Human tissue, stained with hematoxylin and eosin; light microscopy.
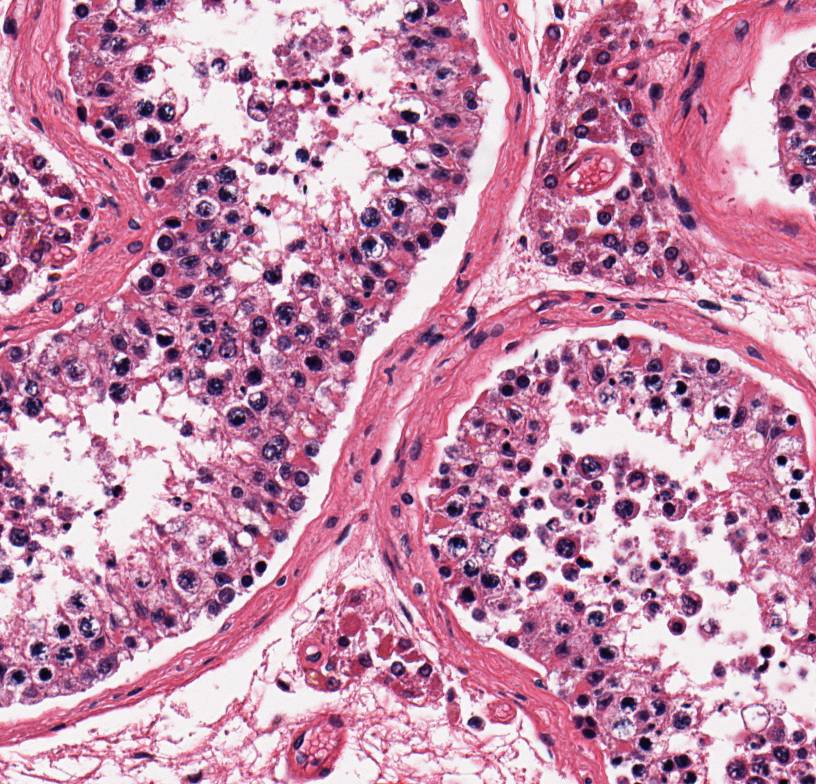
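testis, H&E. Large rounded tubules in cross-section, largest left, another lower right. Lined by many layers of rounded cells with dark round nuclei. Left tubule: scattered large round cells, big nuclei, coarse clumped chromatin. Bottom centre, between tubules: small cluster, abundant deep pink cytoplasm, round nuclei.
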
